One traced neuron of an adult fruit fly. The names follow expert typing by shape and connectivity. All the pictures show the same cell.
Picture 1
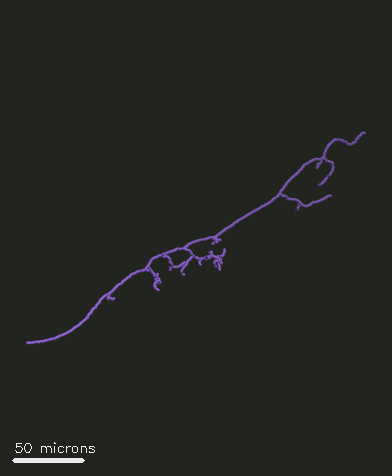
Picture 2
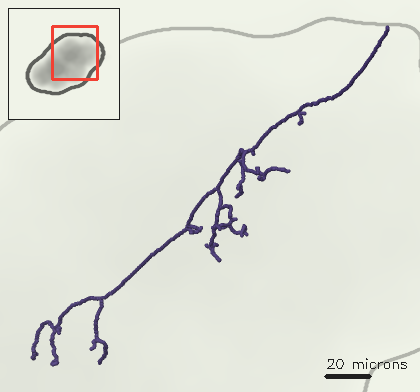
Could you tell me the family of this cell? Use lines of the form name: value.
family: hemilineage PSp2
